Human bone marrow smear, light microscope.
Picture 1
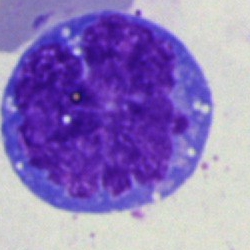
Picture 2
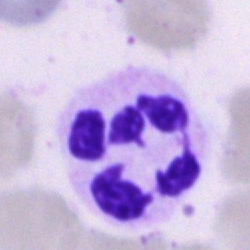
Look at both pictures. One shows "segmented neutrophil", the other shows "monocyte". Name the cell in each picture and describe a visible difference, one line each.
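In picture 1 we see a monocyte: The nucleus fills most of the cell.
In picture 2 we see a segmented neutrophil: The cytoplasm is plentiful and pale pinkish-lilac.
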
